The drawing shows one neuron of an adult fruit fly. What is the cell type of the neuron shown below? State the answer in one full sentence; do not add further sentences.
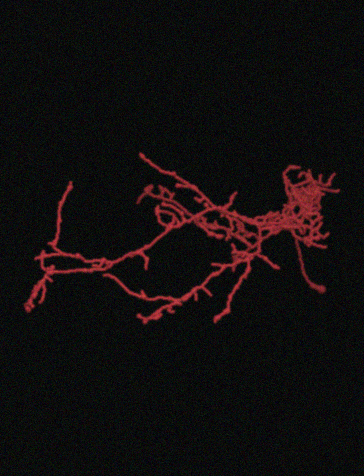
This neuron is a member of the SMP091 cell type.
